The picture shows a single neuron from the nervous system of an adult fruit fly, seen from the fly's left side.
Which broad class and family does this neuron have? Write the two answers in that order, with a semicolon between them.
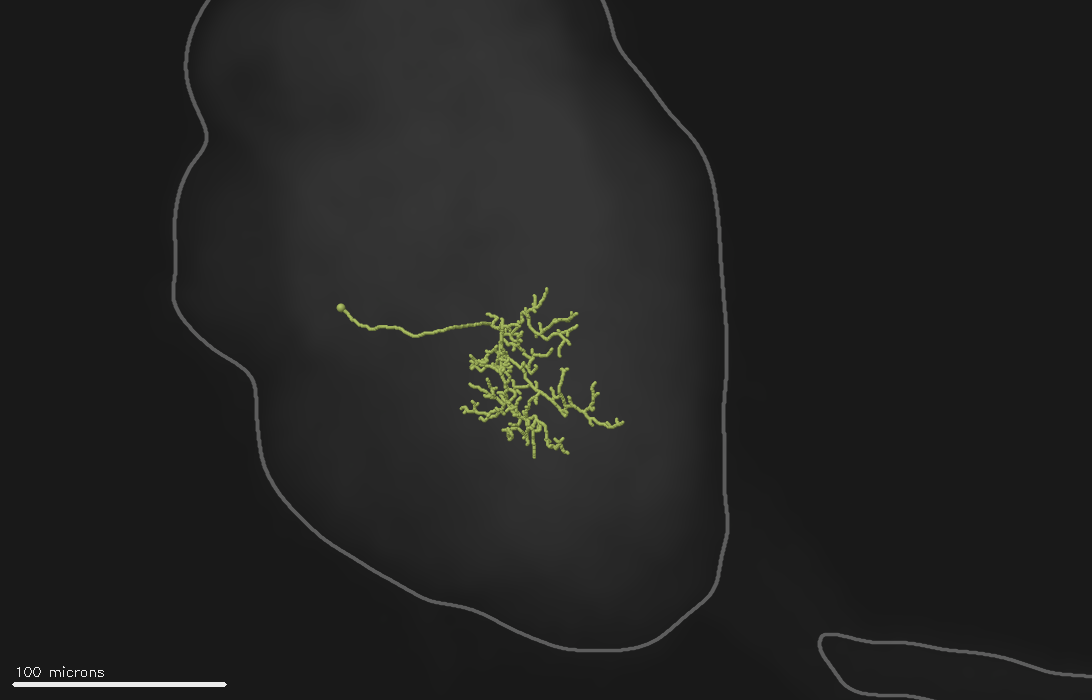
optic-lobe intrinsic neuron; Cm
